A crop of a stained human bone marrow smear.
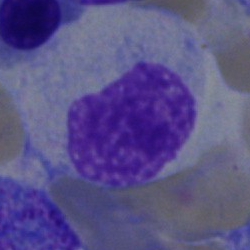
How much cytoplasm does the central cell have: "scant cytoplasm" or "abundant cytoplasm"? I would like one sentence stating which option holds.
In this cell, the cytoplasm is plentiful.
